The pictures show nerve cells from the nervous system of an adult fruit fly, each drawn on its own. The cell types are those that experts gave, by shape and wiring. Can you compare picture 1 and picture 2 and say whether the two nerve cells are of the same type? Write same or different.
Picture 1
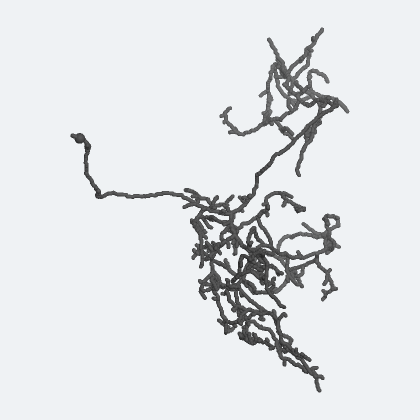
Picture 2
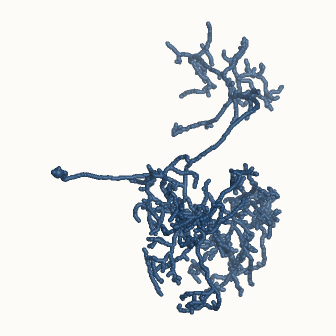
different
